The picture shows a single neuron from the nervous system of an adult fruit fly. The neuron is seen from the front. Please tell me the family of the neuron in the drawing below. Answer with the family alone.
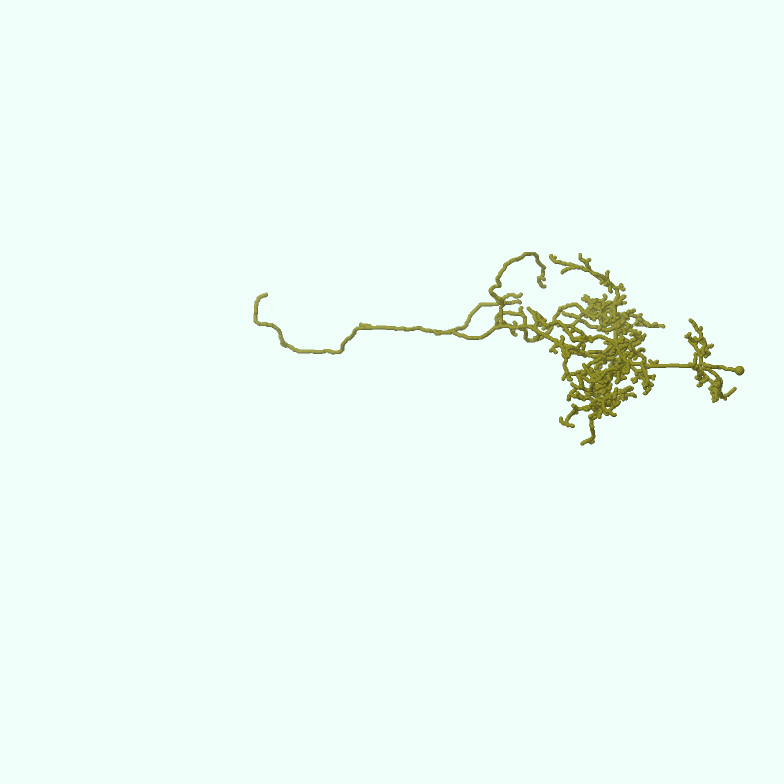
hemilineage VLPl2_medial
